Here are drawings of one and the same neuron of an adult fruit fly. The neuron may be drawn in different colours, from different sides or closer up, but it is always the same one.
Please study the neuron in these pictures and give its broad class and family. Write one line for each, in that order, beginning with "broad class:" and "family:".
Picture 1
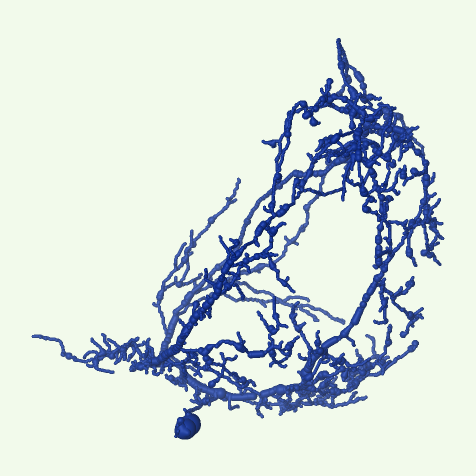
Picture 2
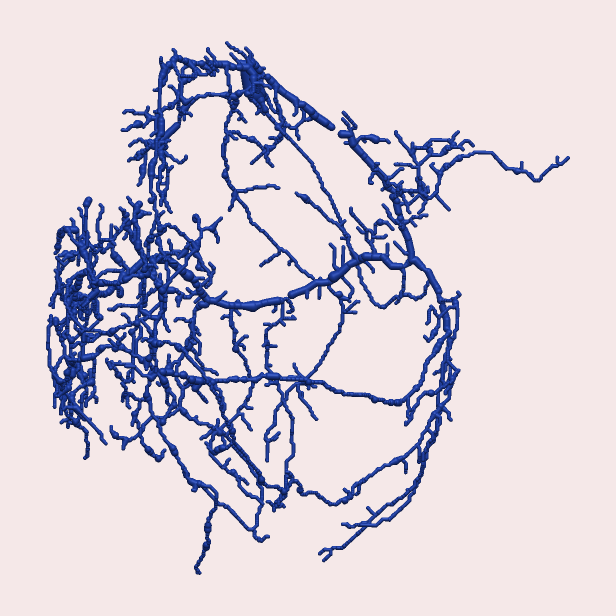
broad class: nerve-cord intrinsic neuron
family: hemilineage 04B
